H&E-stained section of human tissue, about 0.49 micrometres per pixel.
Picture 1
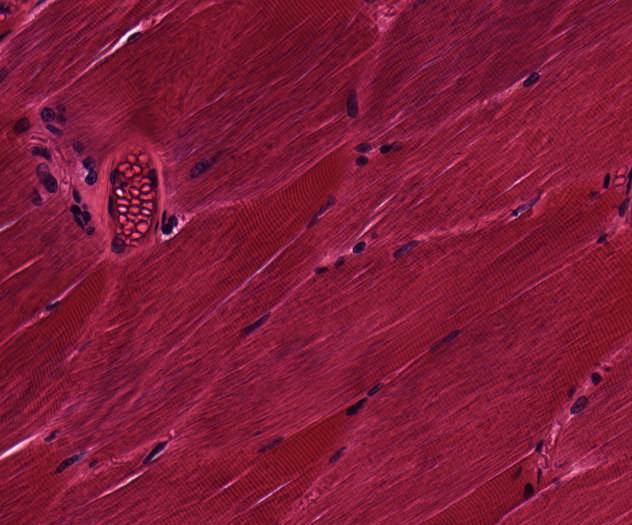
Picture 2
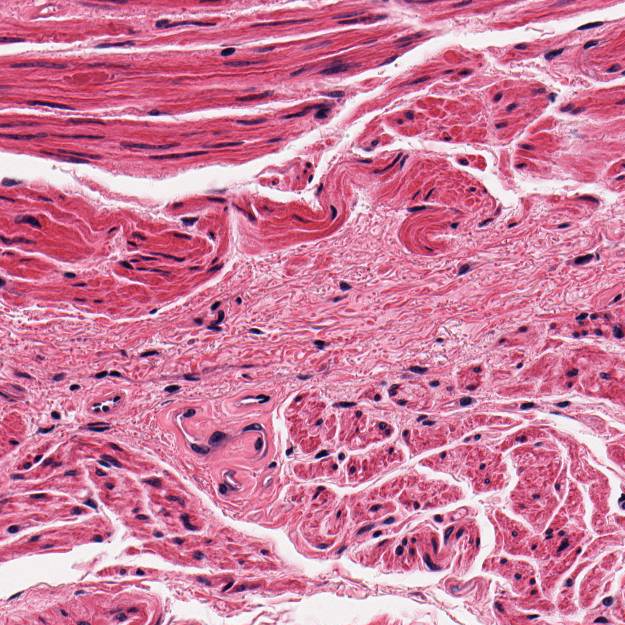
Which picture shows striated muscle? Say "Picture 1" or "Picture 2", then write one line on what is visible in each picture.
Picture 1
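In picture 1: The muscle fibres show fine regular cross-striations running across their width.
In picture 2: The field is made of bundles of smooth muscle cut in different planes and separated by connective tissue.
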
